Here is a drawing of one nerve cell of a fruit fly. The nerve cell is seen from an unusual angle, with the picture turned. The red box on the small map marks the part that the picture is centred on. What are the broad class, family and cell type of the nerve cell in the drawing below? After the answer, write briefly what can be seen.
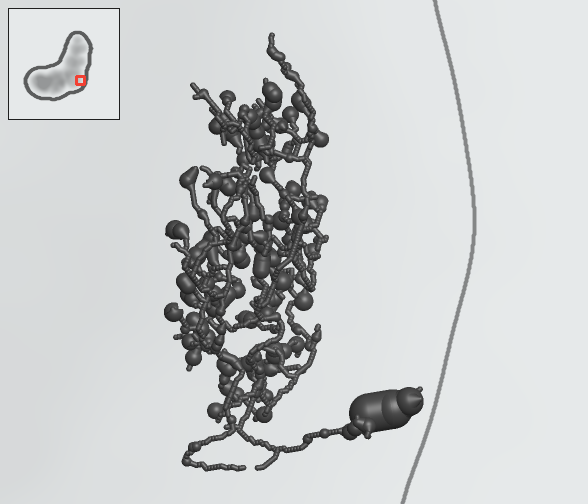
This is an optic-lobe intrinsic neuron. The family is Dm. Its cell type is Dm1. The picture shows dozens of branch ends. In this view it is taller than it is wide.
